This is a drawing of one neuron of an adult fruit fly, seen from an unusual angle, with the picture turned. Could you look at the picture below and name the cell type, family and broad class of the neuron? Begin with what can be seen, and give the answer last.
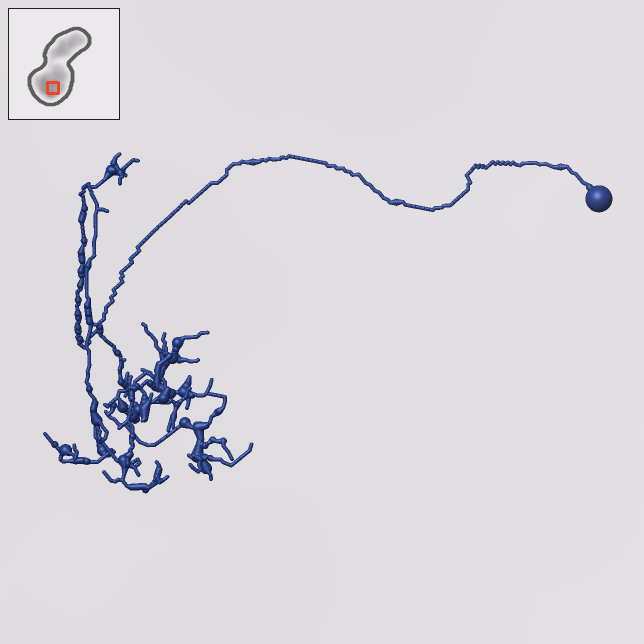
The picture shows dozens of branch ends. As drawn here it is wider than it is tall. The cell type is vDeltaK. Its family is called class CX. It is a central-brain intrinsic neuron.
